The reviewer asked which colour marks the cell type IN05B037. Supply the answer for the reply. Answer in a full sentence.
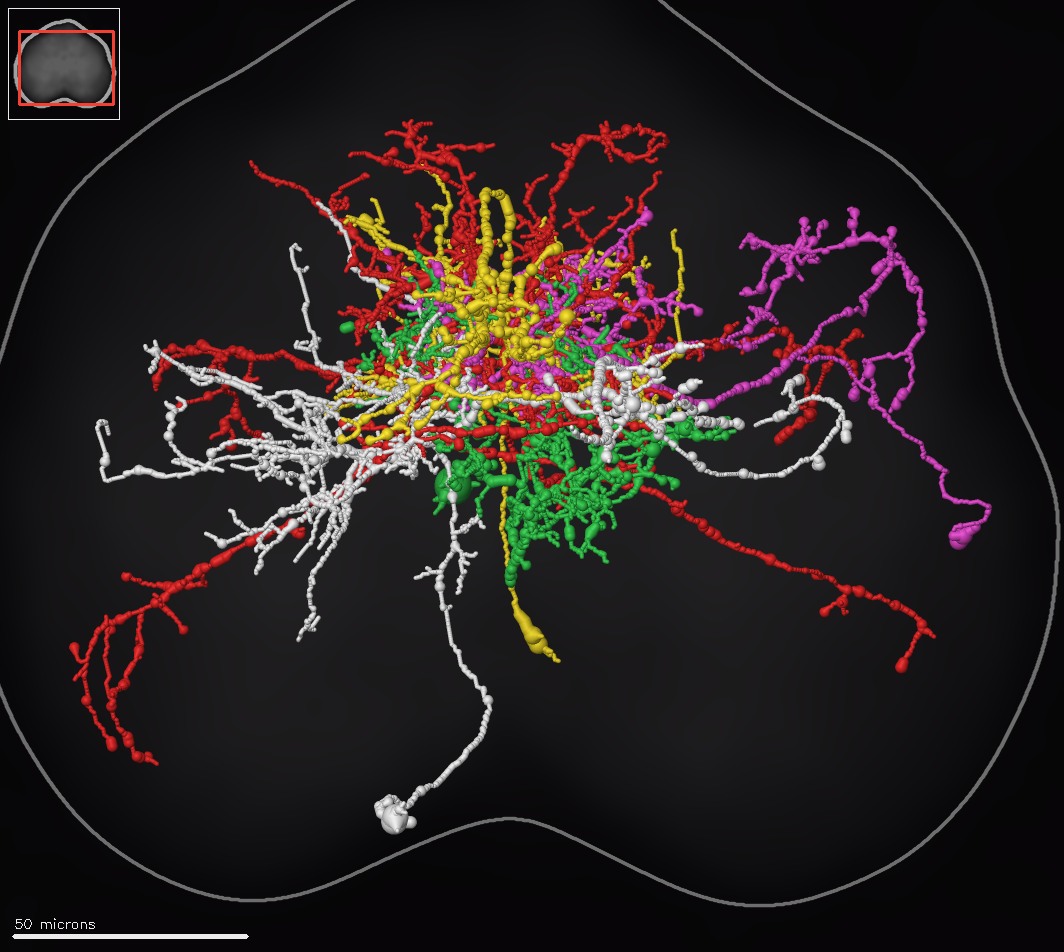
The colour is yellow.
